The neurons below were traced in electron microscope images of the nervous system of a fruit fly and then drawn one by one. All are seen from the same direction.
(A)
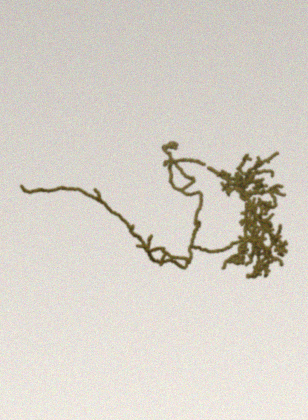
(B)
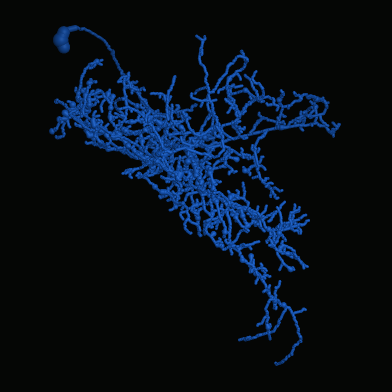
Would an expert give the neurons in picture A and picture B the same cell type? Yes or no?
no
